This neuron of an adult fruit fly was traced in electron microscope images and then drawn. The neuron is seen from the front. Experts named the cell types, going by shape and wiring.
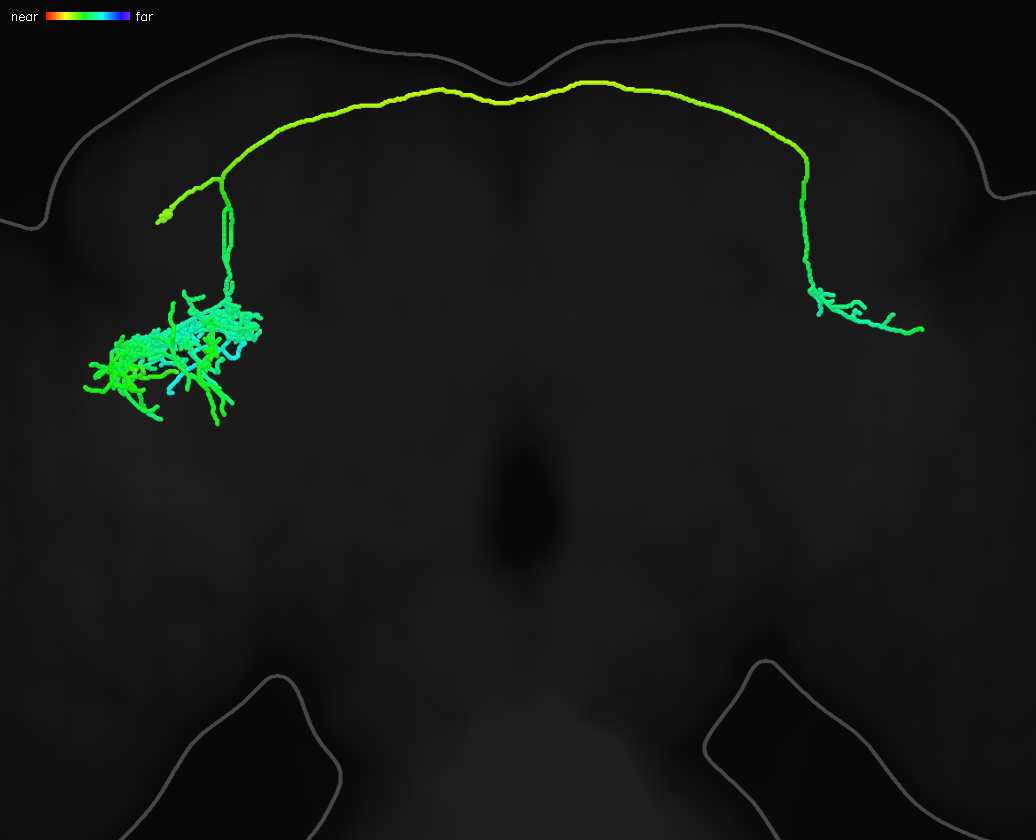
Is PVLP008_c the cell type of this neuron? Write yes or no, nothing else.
no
